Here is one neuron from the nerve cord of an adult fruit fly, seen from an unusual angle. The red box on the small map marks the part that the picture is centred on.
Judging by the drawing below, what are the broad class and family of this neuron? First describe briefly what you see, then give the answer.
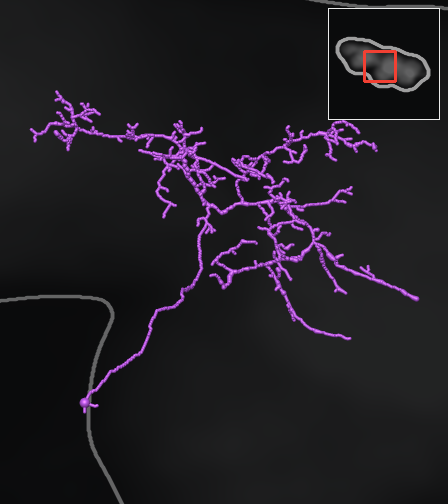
The picture shows dozens of branch ends. As drawn here it is about as wide as it is tall. Its broad class is nerve-cord intrinsic neuron. Its family is hemilineage 03B.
